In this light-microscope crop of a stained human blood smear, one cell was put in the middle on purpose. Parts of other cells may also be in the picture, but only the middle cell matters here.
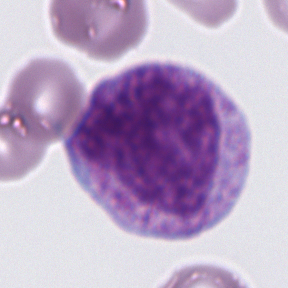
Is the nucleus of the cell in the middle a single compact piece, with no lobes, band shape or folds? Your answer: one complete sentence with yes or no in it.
Yes, the nucleus is neither lobed nor folded but one compact round, oval or kidney-shaped mass.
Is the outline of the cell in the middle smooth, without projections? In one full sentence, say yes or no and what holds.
Yes, no projections, blebs or ragged parts break the cell's outline.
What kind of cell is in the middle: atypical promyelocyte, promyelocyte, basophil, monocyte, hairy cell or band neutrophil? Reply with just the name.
atypical promyelocyte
